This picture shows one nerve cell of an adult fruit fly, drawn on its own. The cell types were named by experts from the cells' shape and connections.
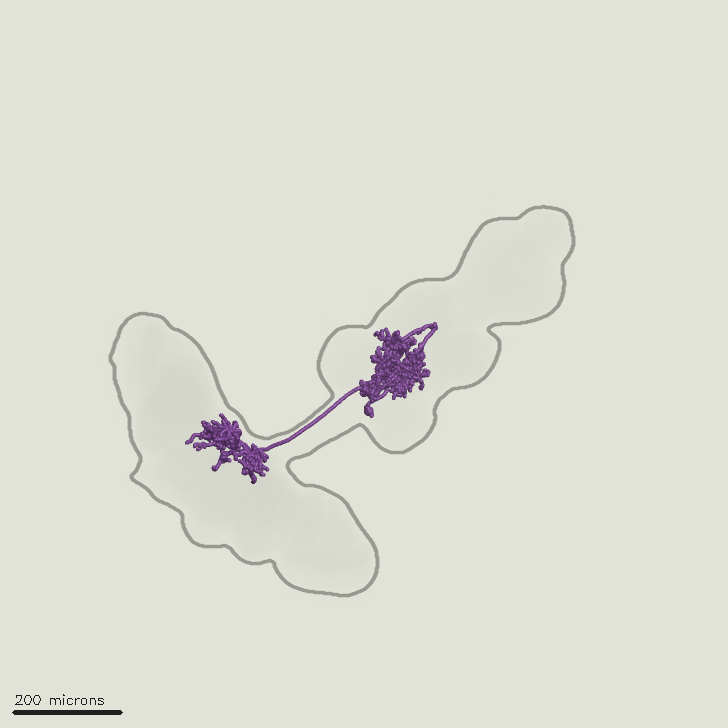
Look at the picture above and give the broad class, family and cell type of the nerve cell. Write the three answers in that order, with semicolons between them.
ascending neuron; hemilineage 10B; AN10B005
